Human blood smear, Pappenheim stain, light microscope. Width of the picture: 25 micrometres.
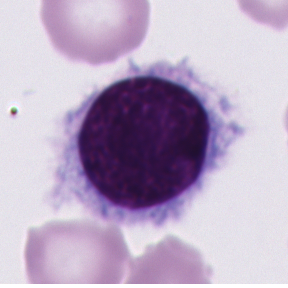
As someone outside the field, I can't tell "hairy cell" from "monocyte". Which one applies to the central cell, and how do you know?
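This is a hairy cell, not a monocyte. What decides it for me is the fine hair-like projections sticking out from the cell all around its edge. Beyond that, I see a cell of about 17 by 14 micrometres with a nucleus about 12 micrometres across, round in outline and without indentation or lobes. The chromatin is dense and stains dark purple, and the cytoplasm is a pale greyish blue.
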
